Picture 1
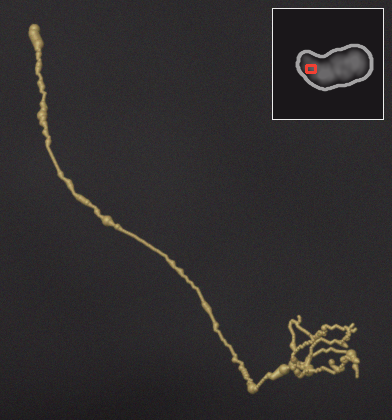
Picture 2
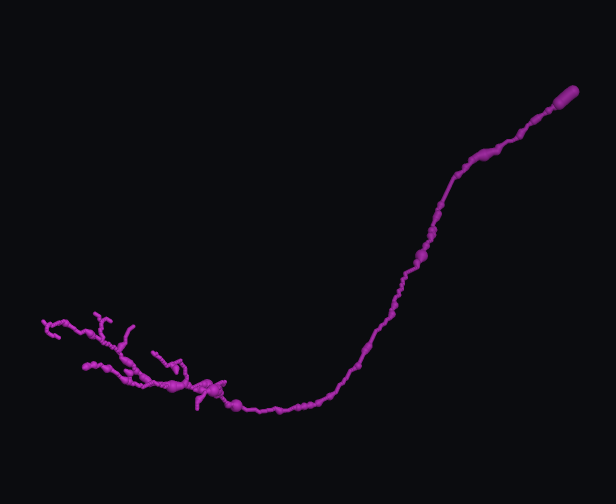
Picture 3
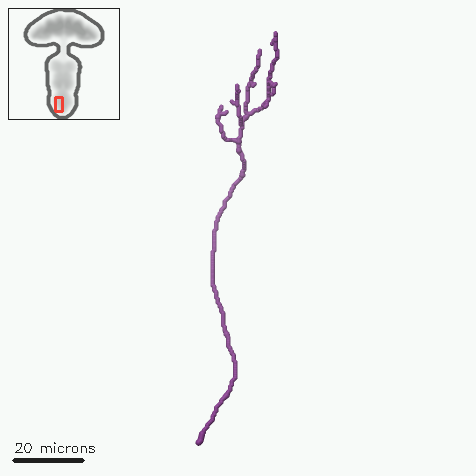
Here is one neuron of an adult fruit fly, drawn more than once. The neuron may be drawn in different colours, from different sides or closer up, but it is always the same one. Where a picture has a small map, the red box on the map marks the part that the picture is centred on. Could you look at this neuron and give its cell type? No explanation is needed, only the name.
SNta36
